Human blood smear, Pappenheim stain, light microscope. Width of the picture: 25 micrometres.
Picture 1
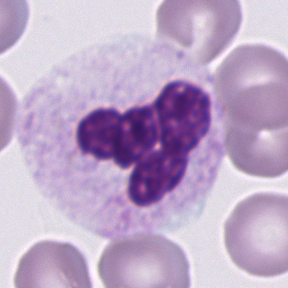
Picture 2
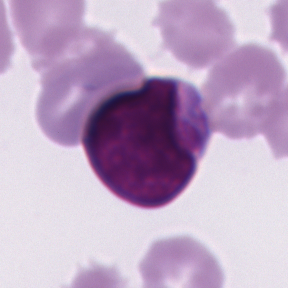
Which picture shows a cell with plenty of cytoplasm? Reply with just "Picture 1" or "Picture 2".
Picture 1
